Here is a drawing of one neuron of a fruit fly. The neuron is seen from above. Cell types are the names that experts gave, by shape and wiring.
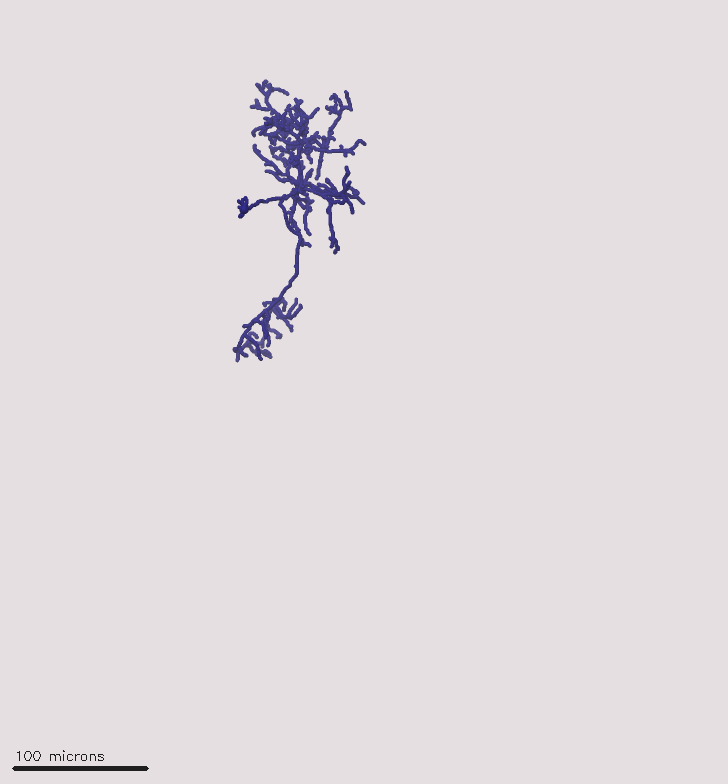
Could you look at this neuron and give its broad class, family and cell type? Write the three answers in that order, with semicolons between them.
nerve-cord intrinsic neuron; hemilineage 11A; IN11A003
